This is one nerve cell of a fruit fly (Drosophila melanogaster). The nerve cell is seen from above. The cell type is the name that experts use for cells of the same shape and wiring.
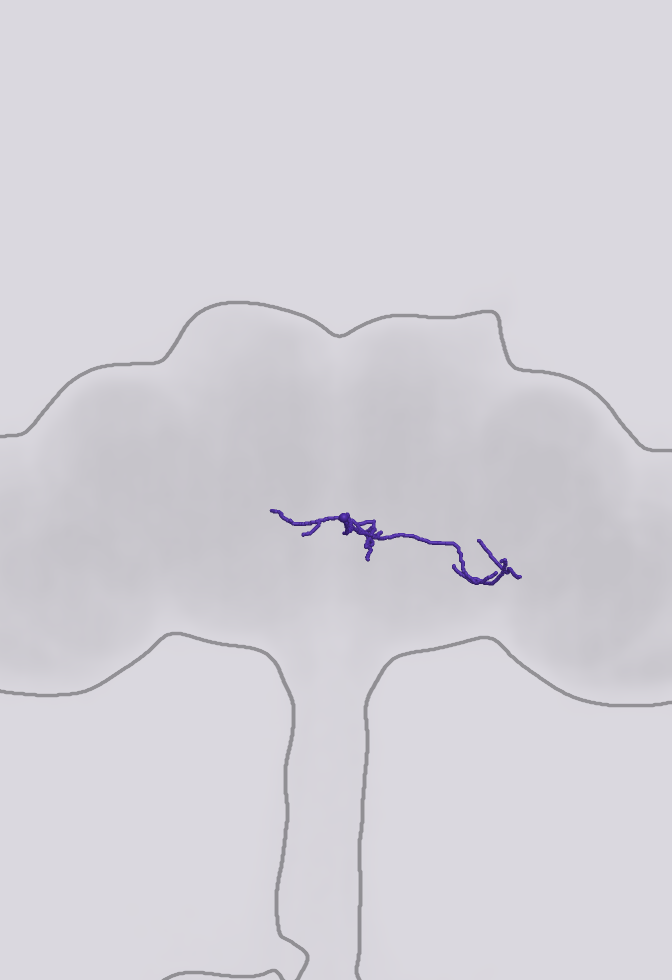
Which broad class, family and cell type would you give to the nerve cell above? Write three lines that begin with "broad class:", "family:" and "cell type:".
broad class: central-brain intrinsic neuron
family: hemilineage DM1_antero_ventral
cell type: WED103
